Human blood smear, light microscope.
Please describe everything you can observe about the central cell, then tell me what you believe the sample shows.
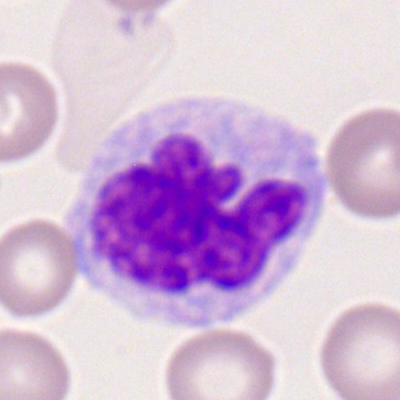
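Looking at this cell, the outline is roughly round, and its edge is smooth. The nucleus seems irregularly folded, pushed out into several lobe-like bulges. Its chromatin is purple, with a patchy, lacy texture rather than an even density. Around it, the cytoplasm is a pale grey-blue. This is a monocyte.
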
